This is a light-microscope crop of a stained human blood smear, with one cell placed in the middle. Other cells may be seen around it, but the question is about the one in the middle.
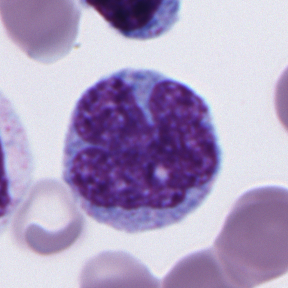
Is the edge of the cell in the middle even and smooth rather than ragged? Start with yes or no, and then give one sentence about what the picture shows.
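Yes. The cell has a smooth, round outline.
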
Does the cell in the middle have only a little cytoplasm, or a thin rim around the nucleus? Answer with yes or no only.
Yes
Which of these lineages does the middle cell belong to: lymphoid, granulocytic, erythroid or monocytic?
monocytic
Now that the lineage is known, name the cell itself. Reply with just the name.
monocyte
